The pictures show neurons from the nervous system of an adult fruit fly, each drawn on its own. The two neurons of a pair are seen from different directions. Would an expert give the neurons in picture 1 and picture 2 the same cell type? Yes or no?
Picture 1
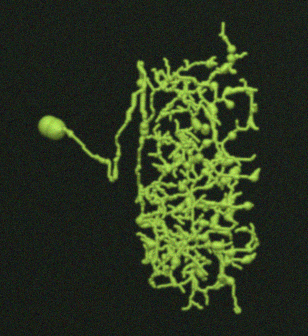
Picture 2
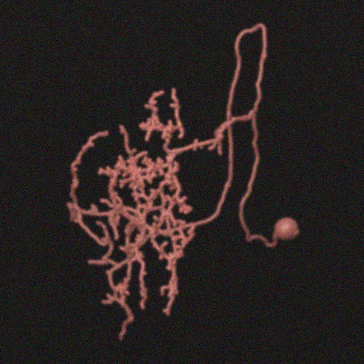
no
